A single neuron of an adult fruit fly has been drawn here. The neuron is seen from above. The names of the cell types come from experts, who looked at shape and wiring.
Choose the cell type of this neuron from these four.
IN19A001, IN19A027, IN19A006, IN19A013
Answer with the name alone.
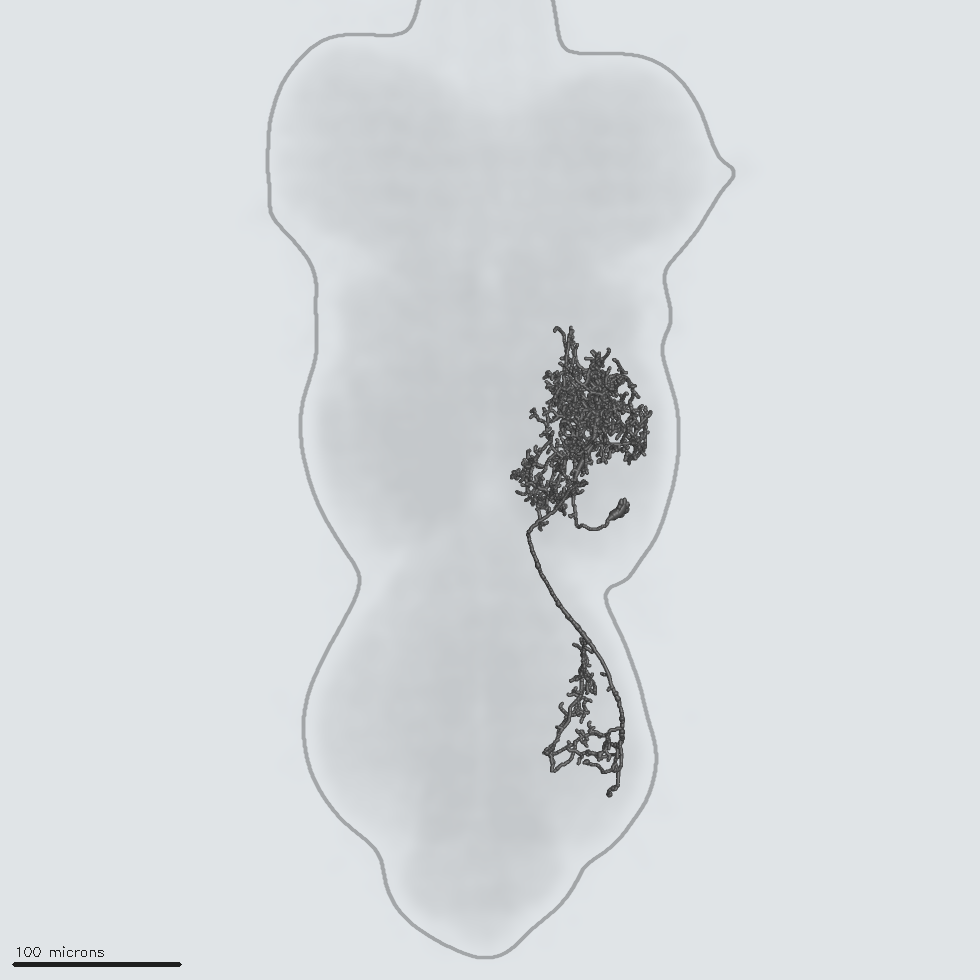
IN19A006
